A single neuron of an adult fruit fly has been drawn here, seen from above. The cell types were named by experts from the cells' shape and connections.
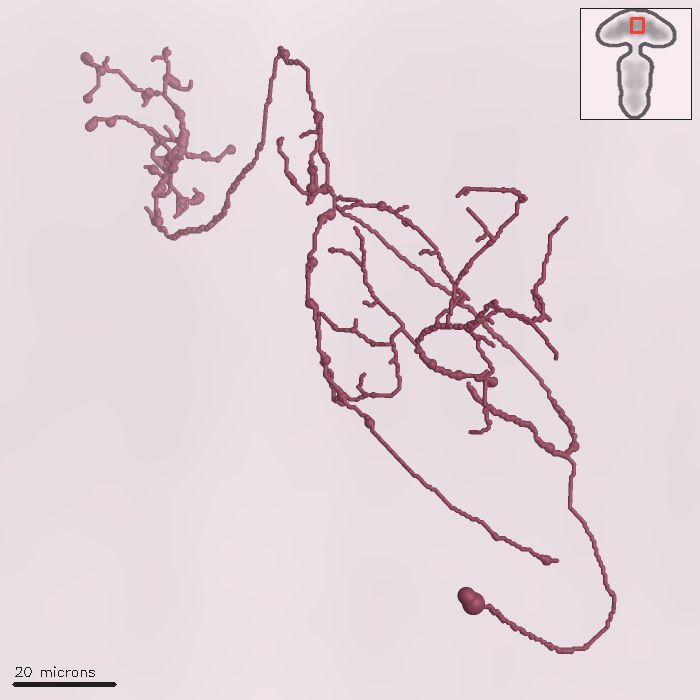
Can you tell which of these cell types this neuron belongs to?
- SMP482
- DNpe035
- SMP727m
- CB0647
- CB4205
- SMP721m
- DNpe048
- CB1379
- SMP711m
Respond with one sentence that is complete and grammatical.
This neuron belongs to the cell type CB4205.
